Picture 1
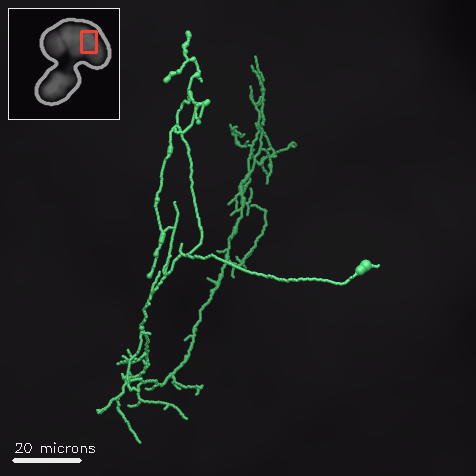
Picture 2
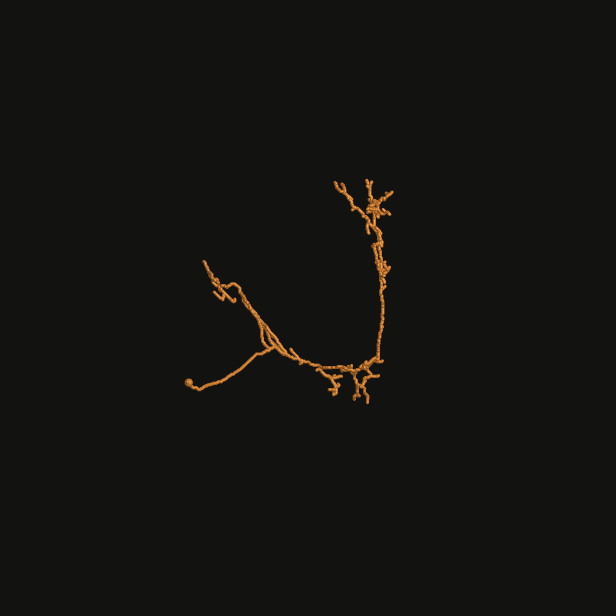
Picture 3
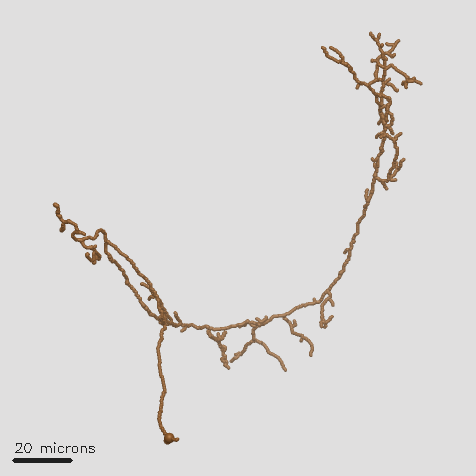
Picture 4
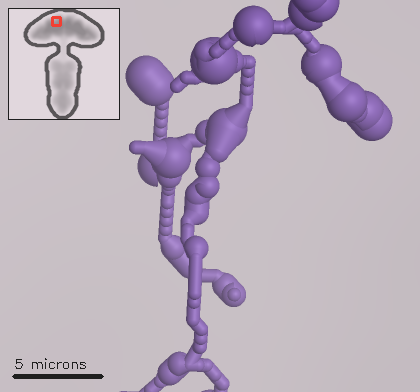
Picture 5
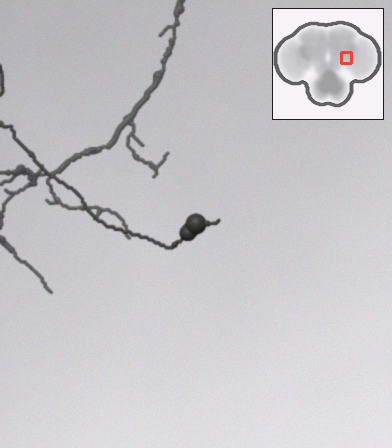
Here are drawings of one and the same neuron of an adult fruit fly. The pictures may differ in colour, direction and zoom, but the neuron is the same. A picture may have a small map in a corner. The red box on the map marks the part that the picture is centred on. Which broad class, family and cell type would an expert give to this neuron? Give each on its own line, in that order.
central-brain intrinsic neuron
hemilineage LALa1_posterior
WEDPN7B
